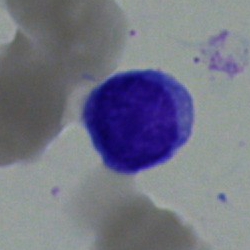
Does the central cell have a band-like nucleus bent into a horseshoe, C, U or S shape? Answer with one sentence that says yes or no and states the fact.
No, the nucleus takes the form of a single compact round or oval mass.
